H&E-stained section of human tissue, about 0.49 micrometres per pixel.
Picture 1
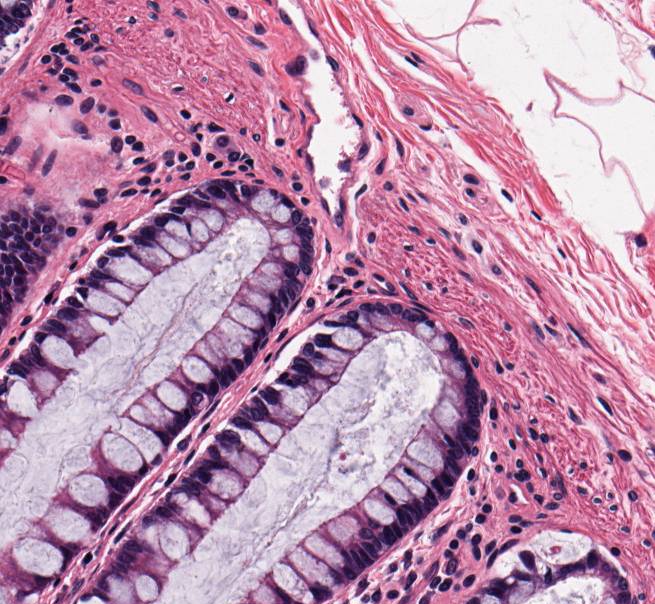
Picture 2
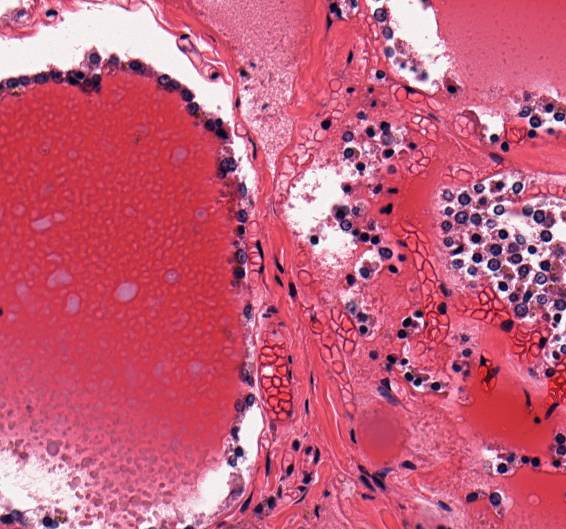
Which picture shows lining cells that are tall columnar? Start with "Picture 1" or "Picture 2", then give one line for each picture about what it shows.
Picture 1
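In picture 1: The crypts are lined by a single layer of columnar cells whose dark nuclei are crowded along the base.
In picture 2: The follicle is lined by a single layer of flattened to low cuboidal cells with dark round nuclei.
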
